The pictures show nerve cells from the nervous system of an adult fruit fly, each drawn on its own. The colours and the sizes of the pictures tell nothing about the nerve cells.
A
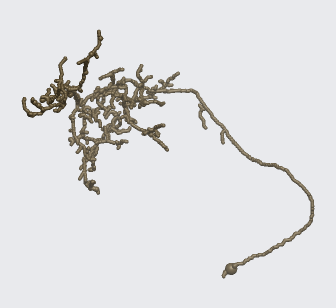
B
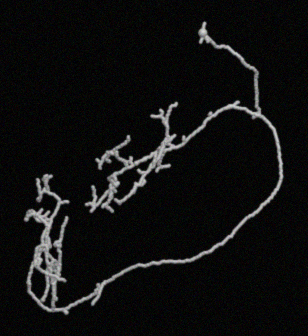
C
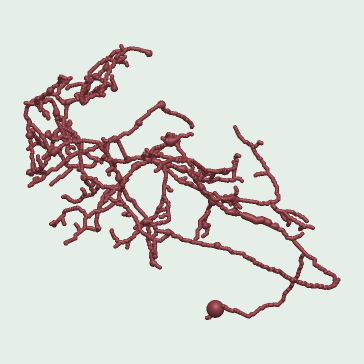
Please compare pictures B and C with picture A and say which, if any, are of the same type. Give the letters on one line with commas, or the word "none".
none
